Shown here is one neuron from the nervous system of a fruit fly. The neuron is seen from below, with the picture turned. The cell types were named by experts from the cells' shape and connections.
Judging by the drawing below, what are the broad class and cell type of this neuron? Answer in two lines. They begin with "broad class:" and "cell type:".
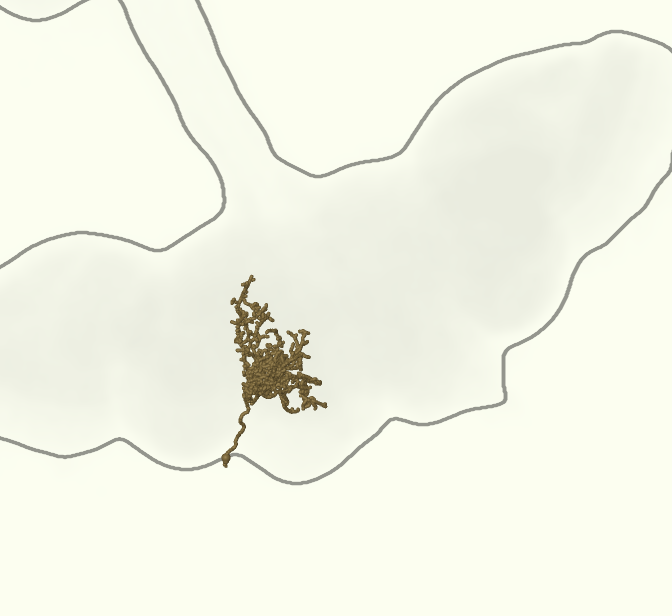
broad class: central-brain intrinsic neuron
cell type: LAL113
